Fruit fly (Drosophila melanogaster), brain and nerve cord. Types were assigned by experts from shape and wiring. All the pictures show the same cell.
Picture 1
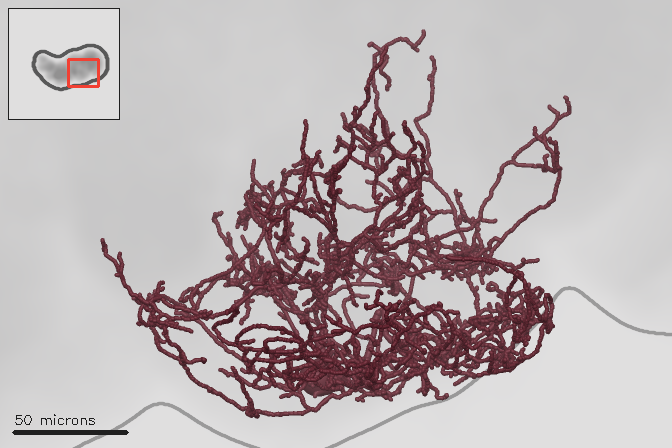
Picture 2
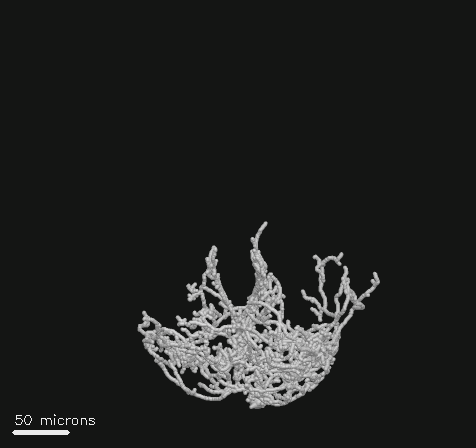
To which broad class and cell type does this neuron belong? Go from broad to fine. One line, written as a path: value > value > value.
central-brain intrinsic neuron > GNG702m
